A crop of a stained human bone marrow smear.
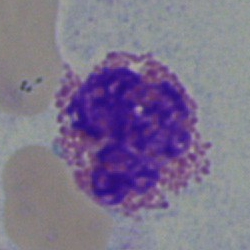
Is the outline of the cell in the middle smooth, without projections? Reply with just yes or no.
No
